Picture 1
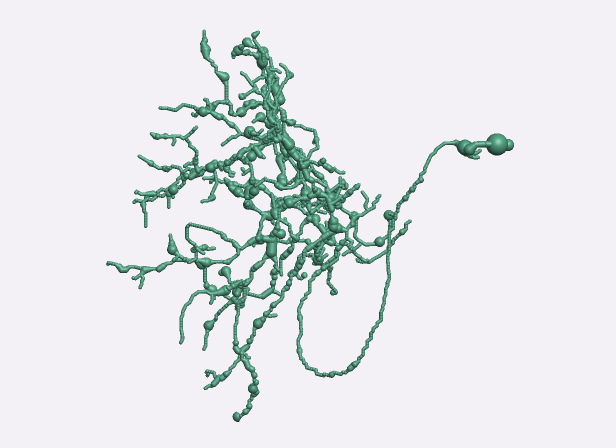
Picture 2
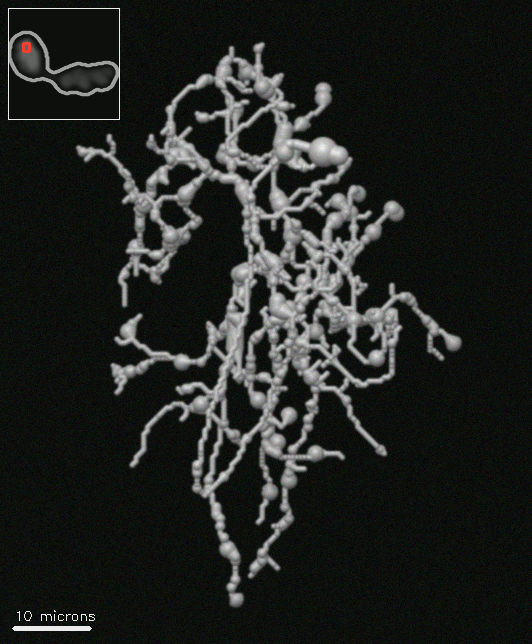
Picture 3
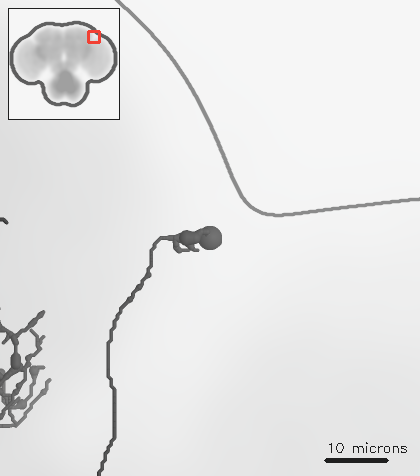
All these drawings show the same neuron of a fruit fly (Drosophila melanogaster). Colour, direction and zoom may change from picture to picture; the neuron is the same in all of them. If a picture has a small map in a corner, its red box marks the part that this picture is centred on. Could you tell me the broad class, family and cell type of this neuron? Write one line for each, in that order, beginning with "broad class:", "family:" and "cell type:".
broad class: central-brain intrinsic neuron
family: hemilineage VLPl4_dorsal
cell type: LHAV4c1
